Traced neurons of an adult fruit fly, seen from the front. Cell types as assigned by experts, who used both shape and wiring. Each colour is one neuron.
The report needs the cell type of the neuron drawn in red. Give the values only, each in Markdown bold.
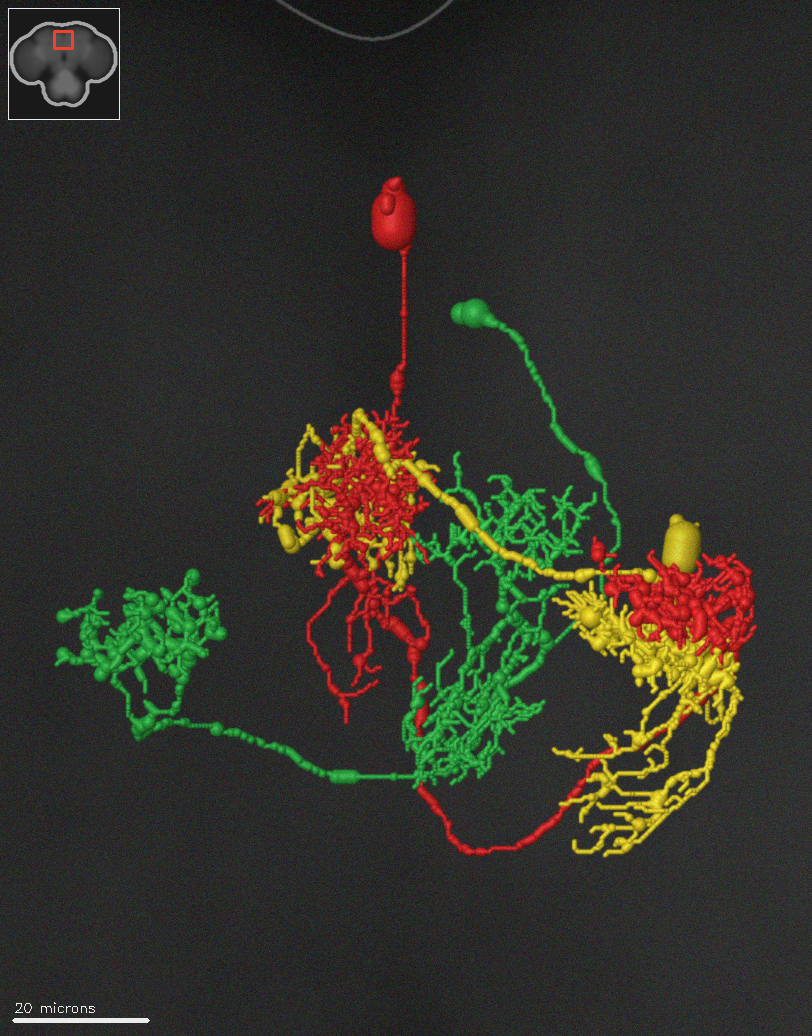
**hDeltaL**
